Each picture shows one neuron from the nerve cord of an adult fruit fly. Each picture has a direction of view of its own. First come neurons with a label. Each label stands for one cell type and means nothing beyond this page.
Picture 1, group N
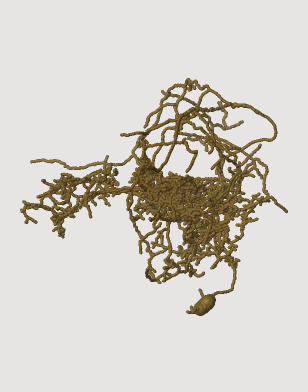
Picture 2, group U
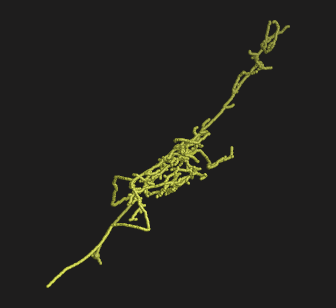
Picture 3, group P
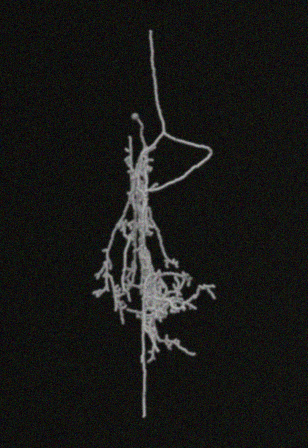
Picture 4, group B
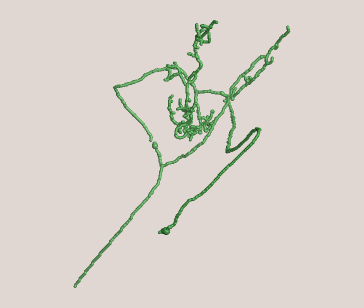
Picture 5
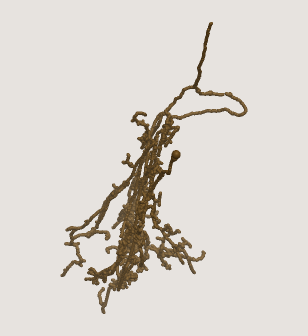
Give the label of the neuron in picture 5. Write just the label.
group P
